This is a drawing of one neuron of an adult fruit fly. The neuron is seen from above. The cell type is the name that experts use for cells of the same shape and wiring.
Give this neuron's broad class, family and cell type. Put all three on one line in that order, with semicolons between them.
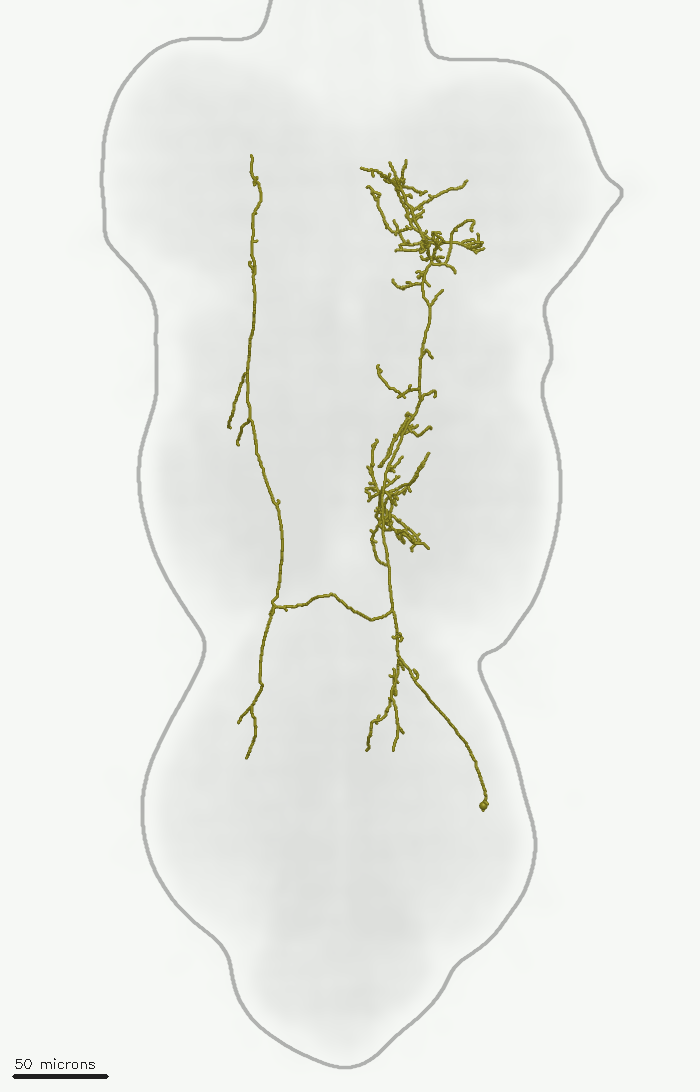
nerve-cord intrinsic neuron; hemilineage 08B; IN08B055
